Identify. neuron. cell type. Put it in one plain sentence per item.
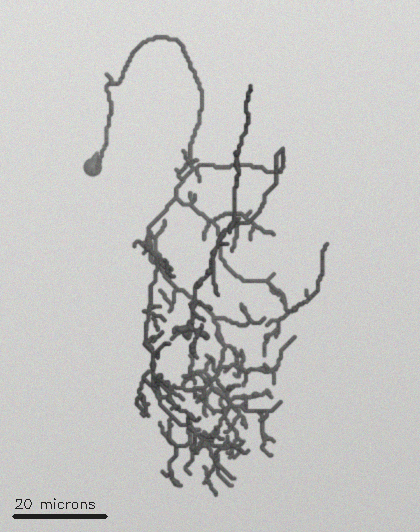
The cell type is IN14A104.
